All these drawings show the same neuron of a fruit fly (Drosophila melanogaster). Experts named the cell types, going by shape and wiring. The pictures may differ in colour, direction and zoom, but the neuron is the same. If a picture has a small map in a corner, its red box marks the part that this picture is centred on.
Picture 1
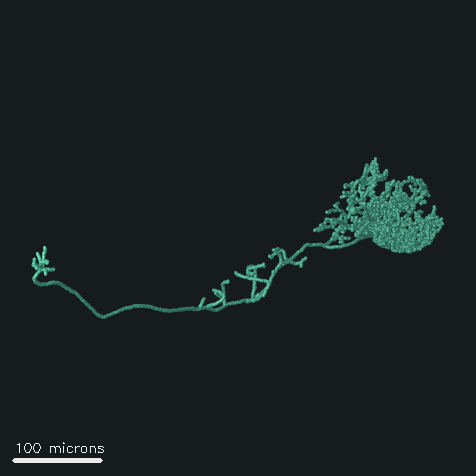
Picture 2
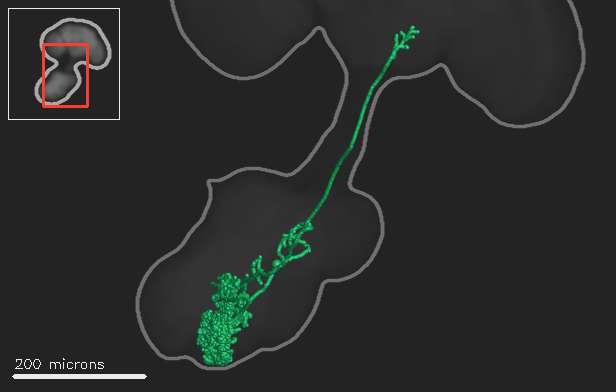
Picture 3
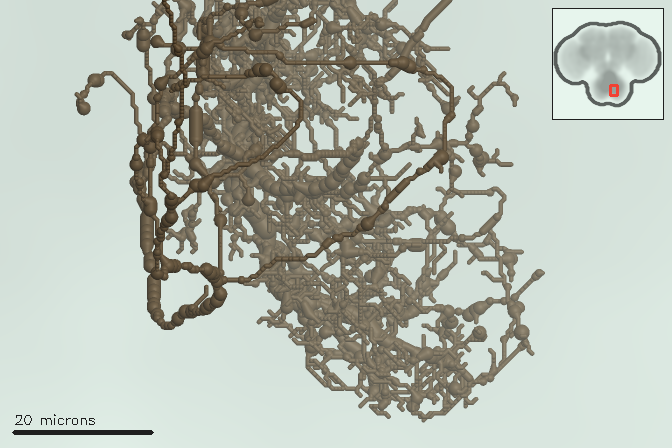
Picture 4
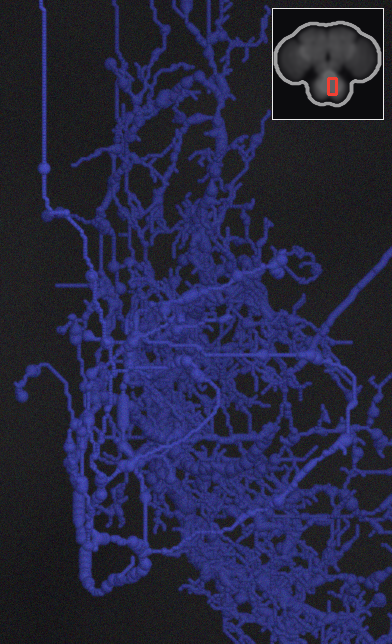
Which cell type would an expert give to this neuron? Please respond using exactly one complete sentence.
Regarding its cell type, the neuron is AN17A015.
